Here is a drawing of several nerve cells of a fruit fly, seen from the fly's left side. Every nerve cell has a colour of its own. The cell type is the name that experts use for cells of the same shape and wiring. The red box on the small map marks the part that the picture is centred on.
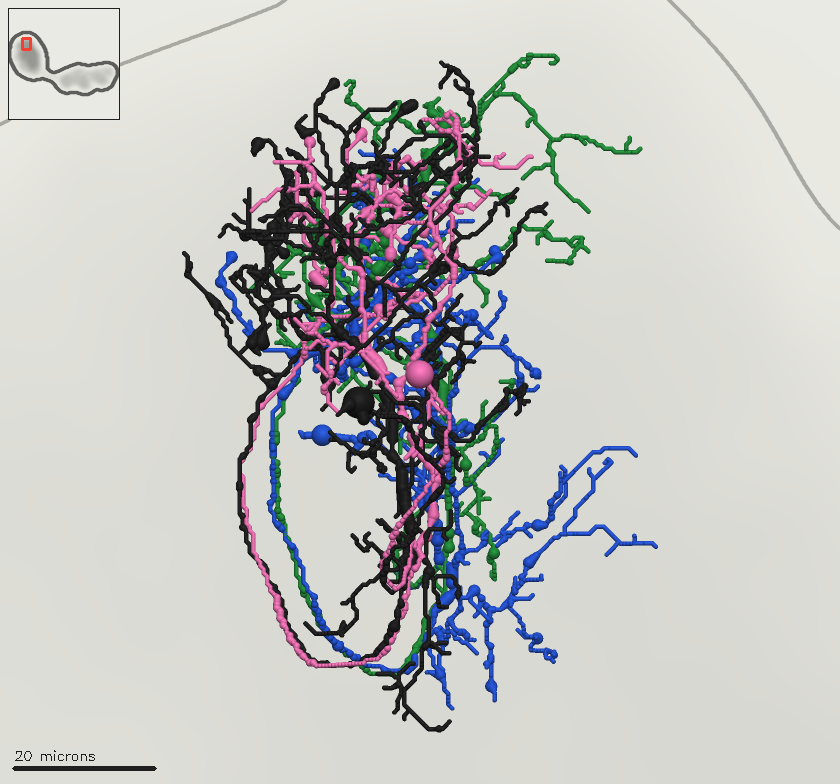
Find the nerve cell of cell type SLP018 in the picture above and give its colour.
blue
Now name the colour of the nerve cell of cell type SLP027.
pink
